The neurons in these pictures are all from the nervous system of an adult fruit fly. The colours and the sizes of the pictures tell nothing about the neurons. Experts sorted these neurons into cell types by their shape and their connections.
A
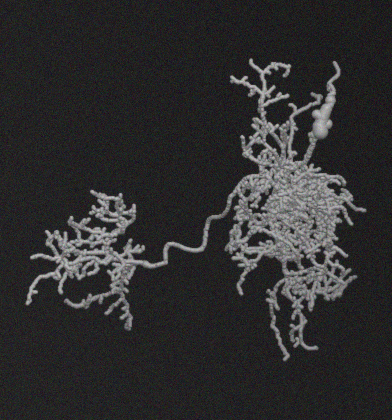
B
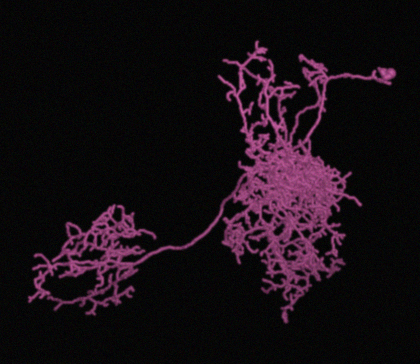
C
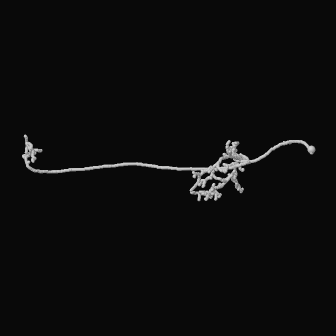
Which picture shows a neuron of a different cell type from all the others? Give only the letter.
C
